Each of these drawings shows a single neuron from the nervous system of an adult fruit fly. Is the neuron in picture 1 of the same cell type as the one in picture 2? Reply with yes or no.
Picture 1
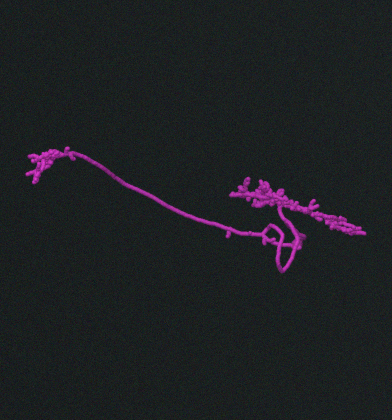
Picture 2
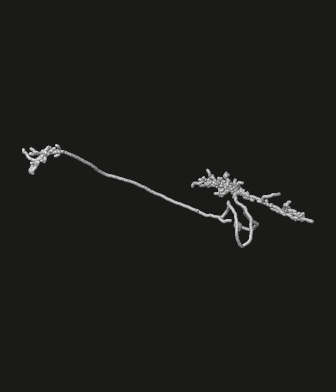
yes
